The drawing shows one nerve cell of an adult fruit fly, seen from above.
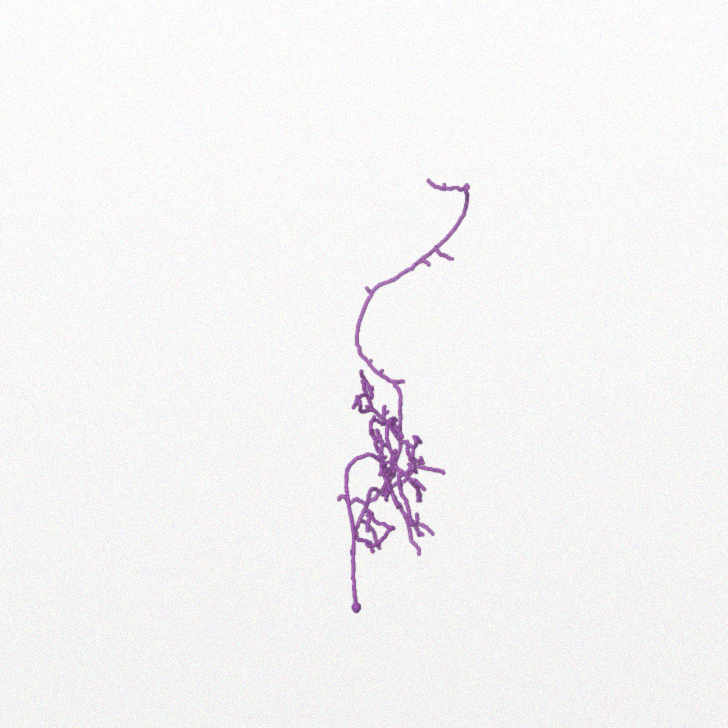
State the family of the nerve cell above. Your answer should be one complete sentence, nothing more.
Family hemilineage 12B is the one that contains this nerve cell.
